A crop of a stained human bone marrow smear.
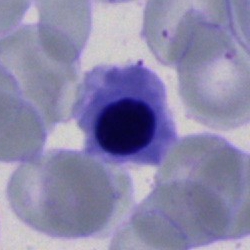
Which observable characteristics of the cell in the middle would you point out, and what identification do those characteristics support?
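Looking at the chromatin first: very dark, uniformly dense, no visible pattern. The nucleus sits low, leaving more cytoplasm above than below, and that cytoplasm is blue-violet. The outline strikes me as irregular and angular, not smoothly round. So, an erythroblast.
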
